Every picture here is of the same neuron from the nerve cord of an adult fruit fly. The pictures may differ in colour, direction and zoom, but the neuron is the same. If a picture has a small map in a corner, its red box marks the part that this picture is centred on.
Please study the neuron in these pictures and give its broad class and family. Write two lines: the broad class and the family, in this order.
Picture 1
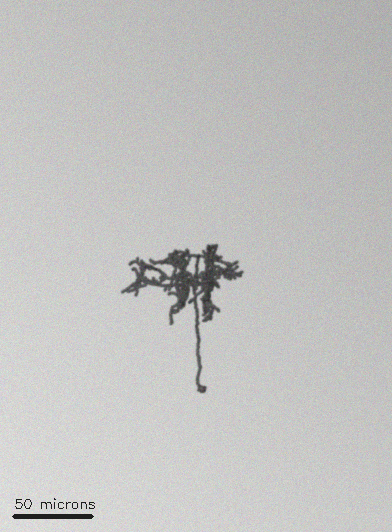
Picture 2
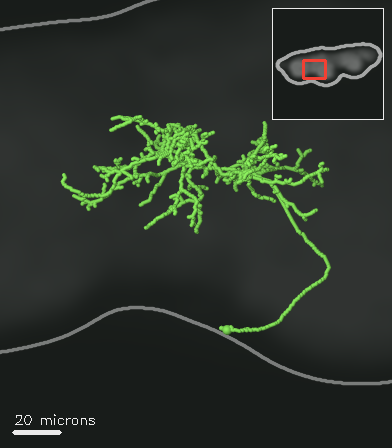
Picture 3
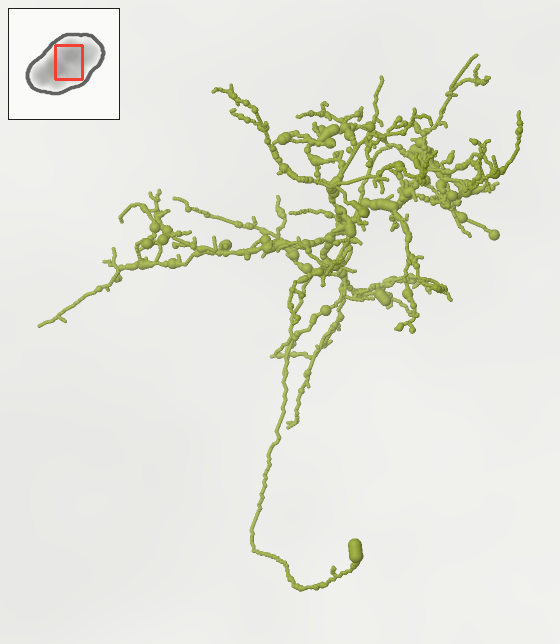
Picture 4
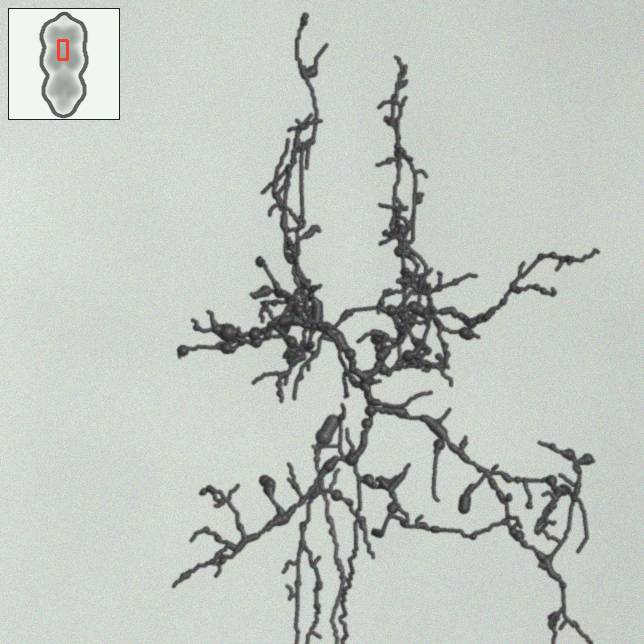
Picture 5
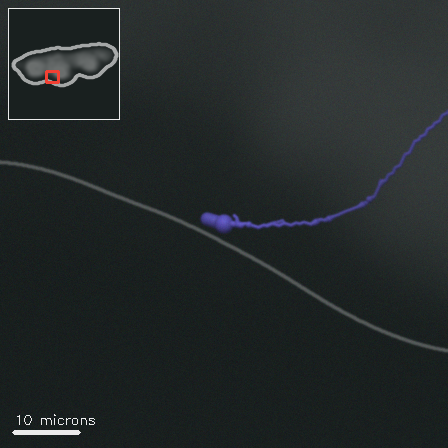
nerve-cord intrinsic neuron
hemilineage 00A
